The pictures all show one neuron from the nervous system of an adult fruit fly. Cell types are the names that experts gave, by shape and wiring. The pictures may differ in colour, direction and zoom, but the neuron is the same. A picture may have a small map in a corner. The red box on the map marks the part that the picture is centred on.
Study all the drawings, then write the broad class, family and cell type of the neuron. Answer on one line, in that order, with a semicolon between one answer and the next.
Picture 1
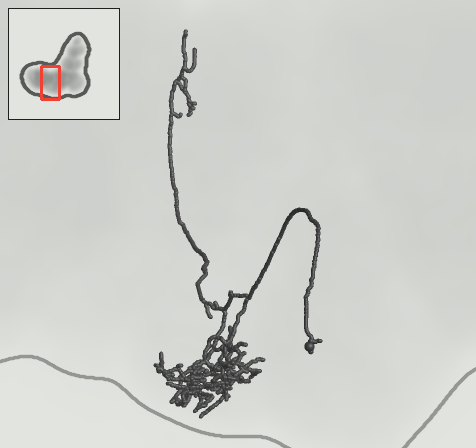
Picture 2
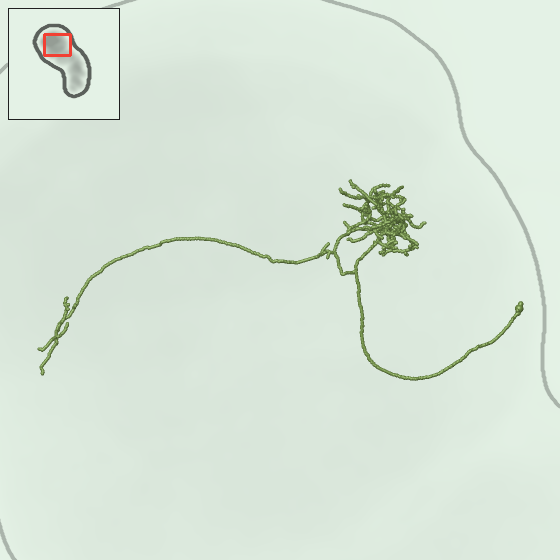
central-brain intrinsic neuron; hemilineage LB5; PRW026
